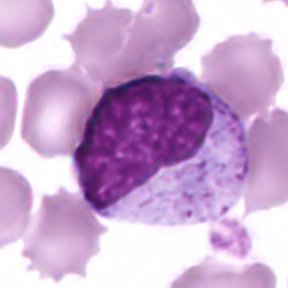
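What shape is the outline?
Roundish, with a smooth edge, as far as I can tell.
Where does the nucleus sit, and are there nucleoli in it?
Off-centre, toward the upper left, and I can't make out any nucleoli.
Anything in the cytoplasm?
Small reddish-purple granules, scattered throughout.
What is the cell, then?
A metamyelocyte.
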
